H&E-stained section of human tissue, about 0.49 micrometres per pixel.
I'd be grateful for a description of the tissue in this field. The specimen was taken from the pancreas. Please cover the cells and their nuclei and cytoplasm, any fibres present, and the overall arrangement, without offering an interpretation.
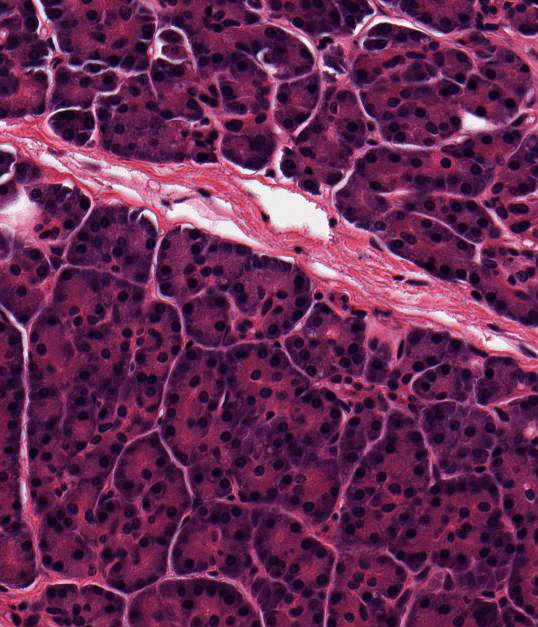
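Densely packed cells, grouped into small rounded packets outlined by thin septa, fill the field. A broad band of pink fibrous connective tissue crosses its upper part diagonally, descending from the left edge toward the right edge. The cells in the packets have small, round, dark-staining nuclei and abundant purple-pink cytoplasm.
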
